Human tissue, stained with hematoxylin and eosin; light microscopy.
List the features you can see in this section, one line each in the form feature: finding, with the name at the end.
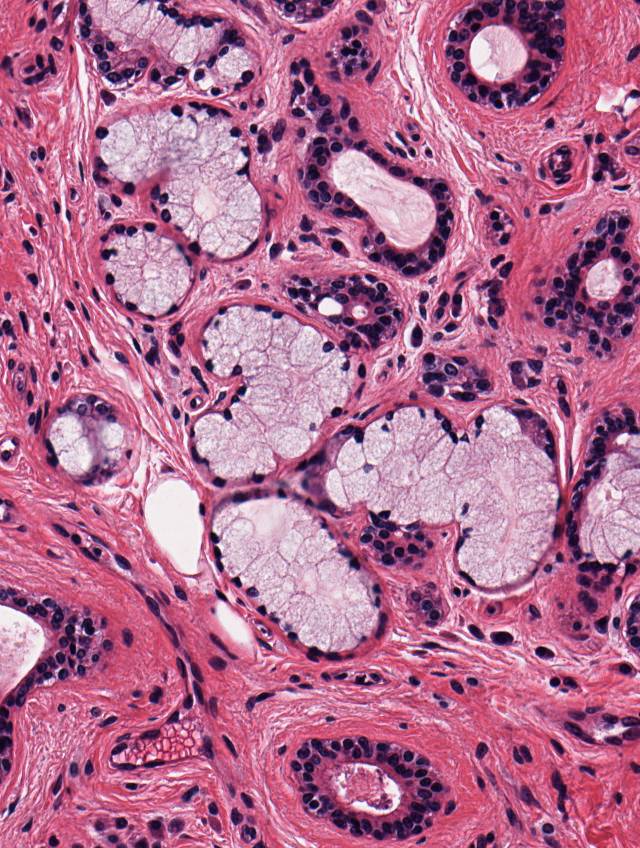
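Acini: large pale mucous clusters, centre and upper left
Ducts: smaller, dark-staining, mixed in
Stroma: pink, surrounding both
Acinar cytoplasm: pale, foamy, greyish-lilac
Acinar nuclei: small, dark, flattened, pressed against the cell base
Duct lumens: several seem to hold pale pink-grey secretion, not empty
Vessel: small, packed with red blood cells, near lower left
Name: minor salivary gland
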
